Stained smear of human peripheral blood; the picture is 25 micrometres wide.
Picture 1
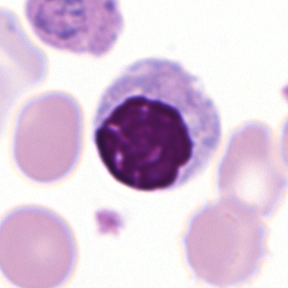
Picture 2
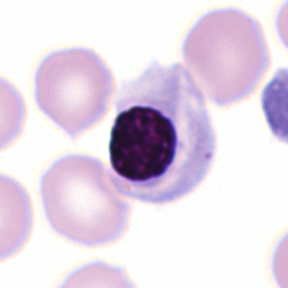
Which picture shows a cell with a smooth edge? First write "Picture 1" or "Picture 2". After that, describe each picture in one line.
Picture 1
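Picture 1: The cell outline is round and smooth.
Picture 2: The top edge of the cell has ragged, pointed projections.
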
